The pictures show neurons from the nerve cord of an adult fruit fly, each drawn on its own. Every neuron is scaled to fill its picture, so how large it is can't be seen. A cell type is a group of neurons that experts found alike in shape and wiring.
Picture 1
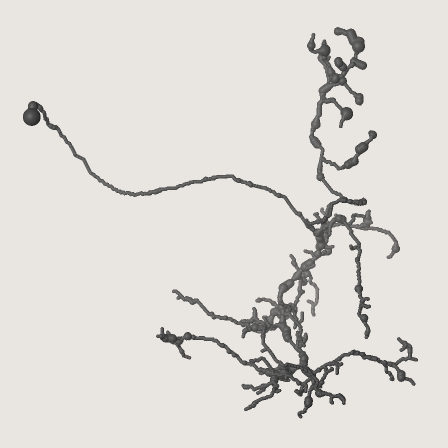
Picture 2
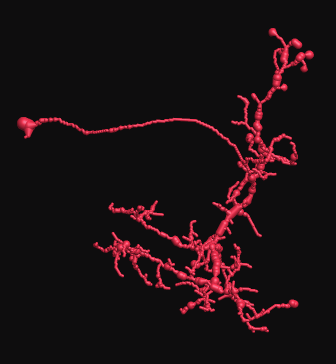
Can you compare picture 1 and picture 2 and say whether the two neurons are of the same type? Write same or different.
different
